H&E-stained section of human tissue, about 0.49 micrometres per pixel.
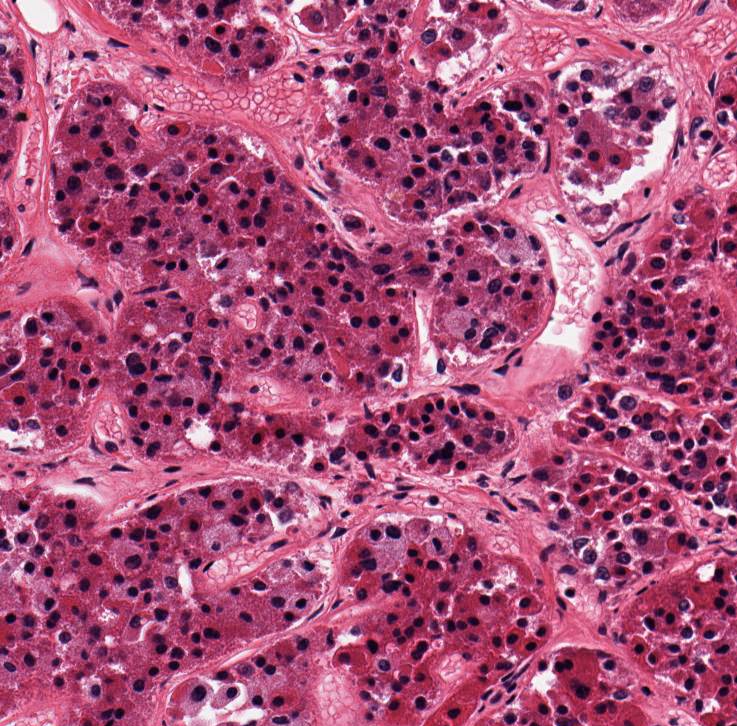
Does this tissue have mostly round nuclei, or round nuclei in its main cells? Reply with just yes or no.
Yes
